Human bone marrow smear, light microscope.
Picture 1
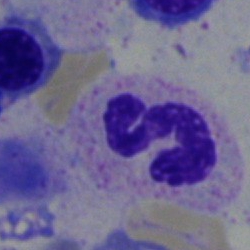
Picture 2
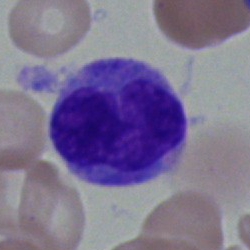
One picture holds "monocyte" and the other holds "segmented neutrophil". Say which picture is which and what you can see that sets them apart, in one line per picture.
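Picture 1: segmented neutrophil. Fine pink-violet granules are scattered throughout the cytoplasm.
Picture 2: monocyte. No distinct granules are visible in the cytoplasm.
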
